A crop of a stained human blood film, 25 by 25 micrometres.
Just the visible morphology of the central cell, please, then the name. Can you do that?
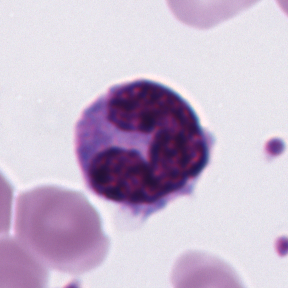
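Item one, the nucleus: it curves like a horseshoe around a pale central area, its open side facing left. Item two, the chromatin: dark purple and coarsely clumped. Item three, nucleoli: none visible. Item four, vacuoles in the cytoplasm: none seen. The cell is a monocyte.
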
